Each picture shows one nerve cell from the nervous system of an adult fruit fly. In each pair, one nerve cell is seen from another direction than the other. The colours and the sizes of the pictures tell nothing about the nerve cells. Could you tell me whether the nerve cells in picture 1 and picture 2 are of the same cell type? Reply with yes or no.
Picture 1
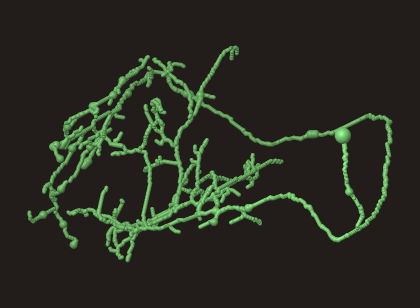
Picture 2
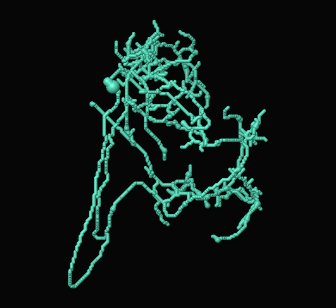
no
